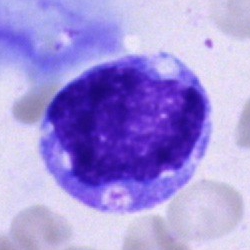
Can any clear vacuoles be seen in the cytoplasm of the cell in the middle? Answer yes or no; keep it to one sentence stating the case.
Yes, clear vacuoles, one or more, are held in the cytoplasm of this cell.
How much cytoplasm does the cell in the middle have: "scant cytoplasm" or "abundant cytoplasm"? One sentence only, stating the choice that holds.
The cell's cytoplasm is limited to a narrow rim.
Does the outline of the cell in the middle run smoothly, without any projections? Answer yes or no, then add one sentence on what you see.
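Yes. The cell is roughly round with a smooth edge and no surface projections.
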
